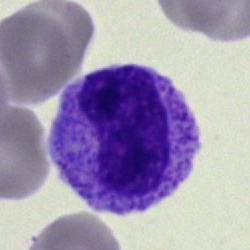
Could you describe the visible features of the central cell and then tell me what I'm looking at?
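Round, I'd say, with a slightly bumpy edge to the outline. Inside, the chromatin looks dark and coarsely clumped. The cytoplasm has a purple-violet colour, and numerous purple granules are scattered throughout it. What I have here is a metamyelocyte.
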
